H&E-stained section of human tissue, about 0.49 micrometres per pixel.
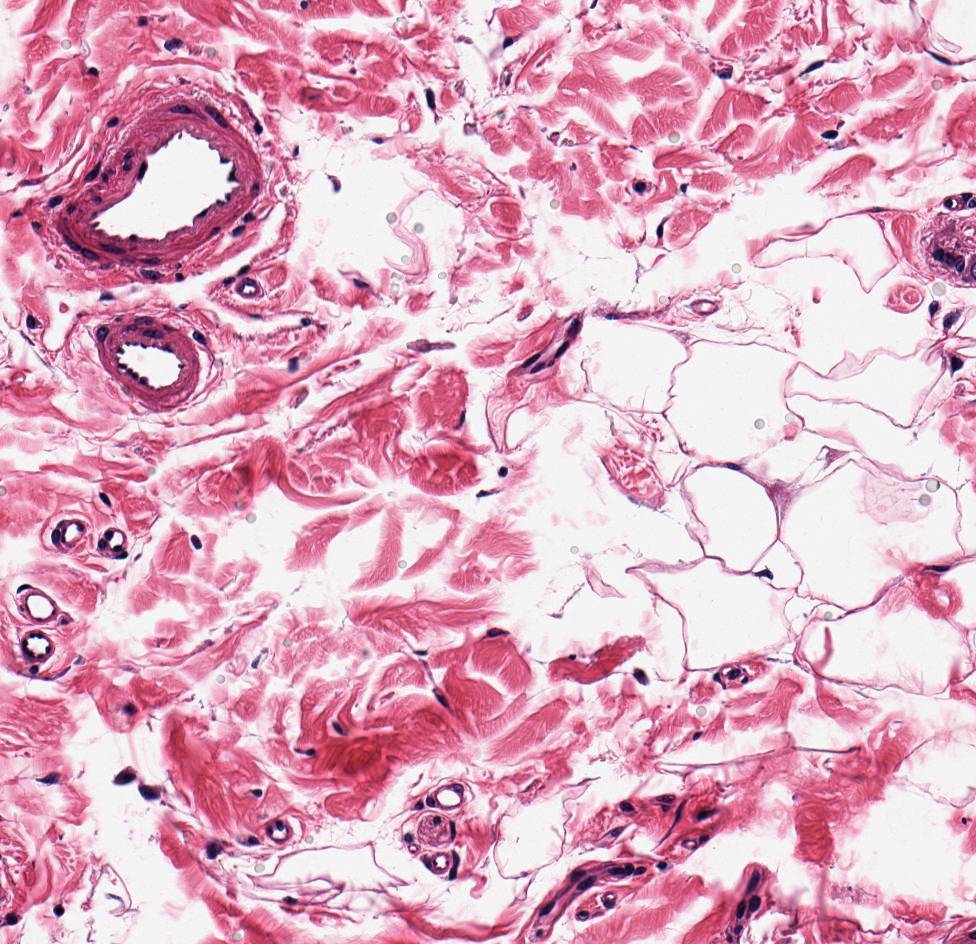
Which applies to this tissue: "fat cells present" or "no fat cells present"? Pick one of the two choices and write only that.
Fat cells present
